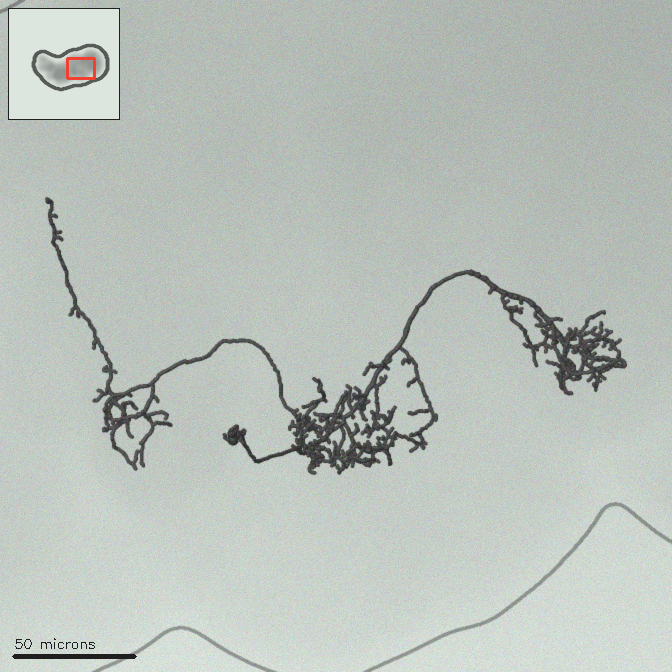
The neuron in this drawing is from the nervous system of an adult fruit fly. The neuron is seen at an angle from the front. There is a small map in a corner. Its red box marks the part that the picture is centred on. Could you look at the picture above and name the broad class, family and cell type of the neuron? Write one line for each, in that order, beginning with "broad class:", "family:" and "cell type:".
broad class: central-brain intrinsic neuron
family: hemilineage ALl1_ventral
cell type: M_l2PN10t19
